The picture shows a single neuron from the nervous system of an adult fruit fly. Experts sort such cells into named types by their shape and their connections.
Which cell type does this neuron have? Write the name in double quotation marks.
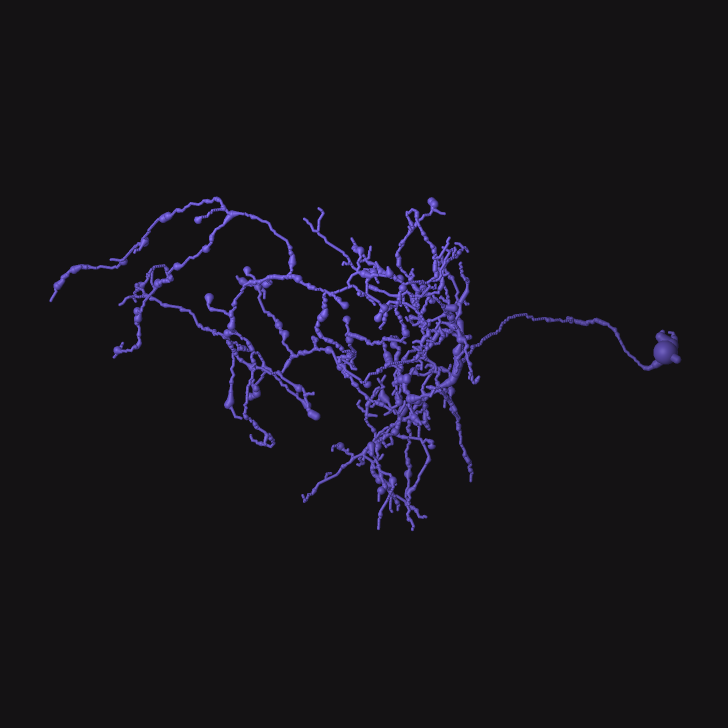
"CB2396"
